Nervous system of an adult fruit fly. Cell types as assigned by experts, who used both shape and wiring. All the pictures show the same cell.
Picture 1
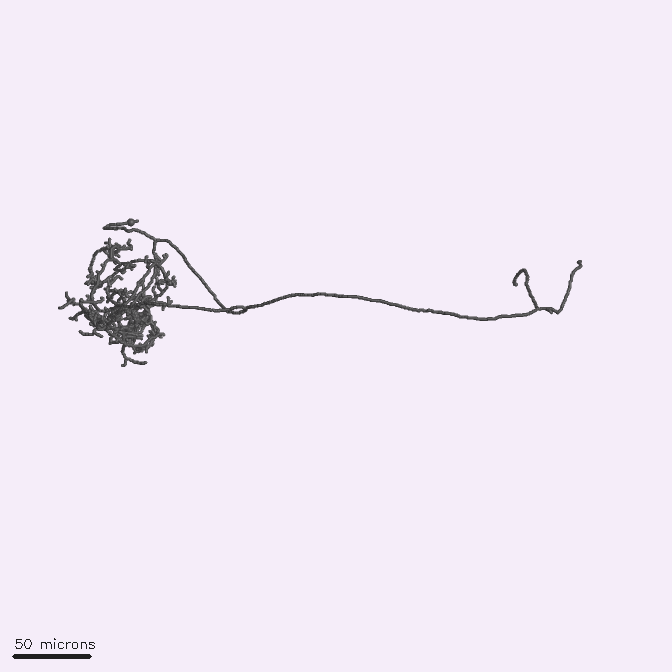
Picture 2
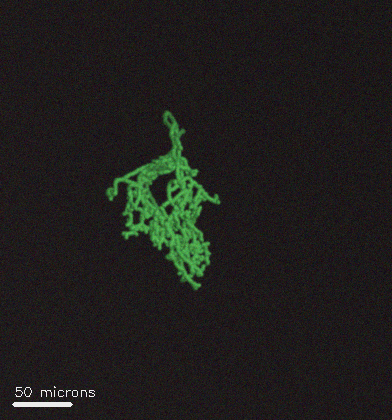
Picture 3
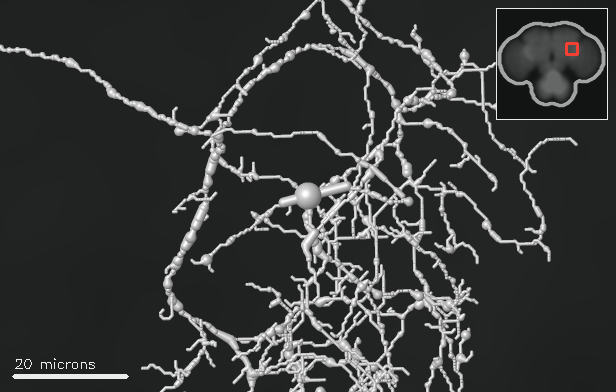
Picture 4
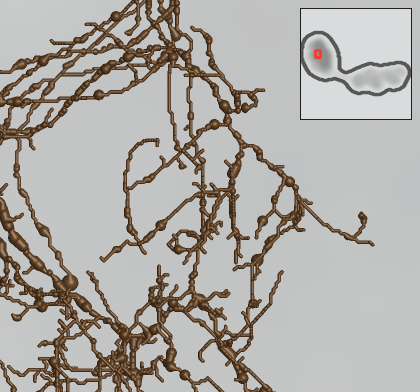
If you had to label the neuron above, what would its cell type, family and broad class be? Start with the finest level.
AVLP412; hemilineage VLPa1_medial; central-brain intrinsic neuron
